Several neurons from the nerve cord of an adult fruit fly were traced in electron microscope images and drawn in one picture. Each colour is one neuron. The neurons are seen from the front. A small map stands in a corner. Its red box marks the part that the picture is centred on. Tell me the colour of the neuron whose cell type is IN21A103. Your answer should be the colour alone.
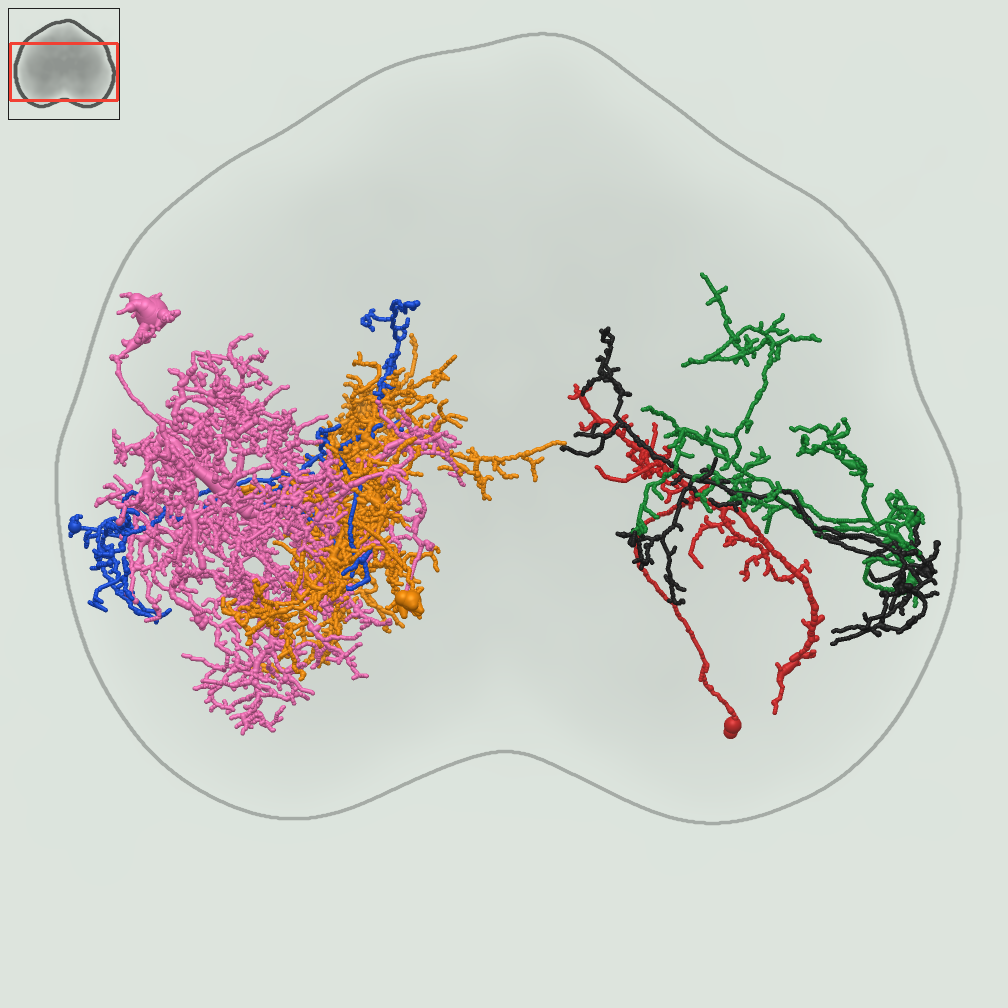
black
